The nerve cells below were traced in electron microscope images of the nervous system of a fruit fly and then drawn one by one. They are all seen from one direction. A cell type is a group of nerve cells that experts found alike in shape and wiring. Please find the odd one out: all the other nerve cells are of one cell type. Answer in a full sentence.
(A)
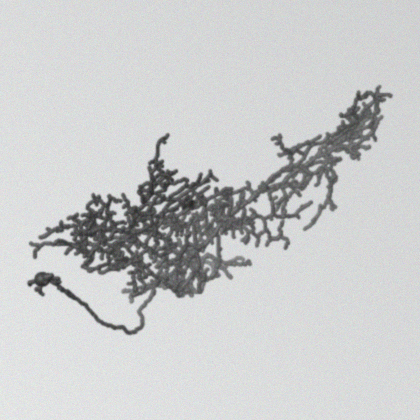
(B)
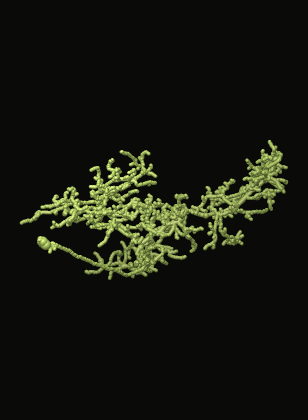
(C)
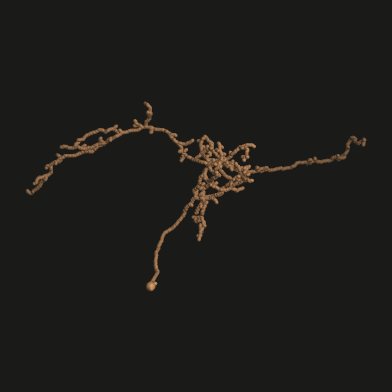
The nerve cell in picture C is of another cell type than the rest.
